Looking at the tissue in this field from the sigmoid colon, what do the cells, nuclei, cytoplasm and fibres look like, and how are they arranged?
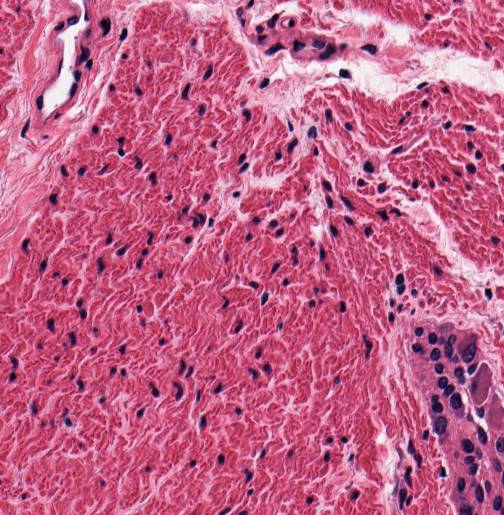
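Most of what you're seeing is densely packed, strongly eosinophilic smooth muscle, with small dark nuclei scattered singly among the fibres. Over in the upper right, pale connective tissue bands run diagonally and divide the muscle into bundles. No fat cells anywhere, by the way.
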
